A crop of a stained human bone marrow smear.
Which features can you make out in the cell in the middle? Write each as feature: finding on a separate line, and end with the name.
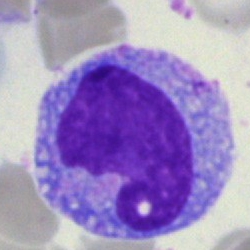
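Outline: roughly round; follow it slowly all the way around.
Nucleus: look for the notch-like indentation on its lower-left side.
Cytoplasm: pale blue-violet.
Indentation zone: a paler pinkish area of cytoplasm sits within the nuclear notch.
Name: monocyte.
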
